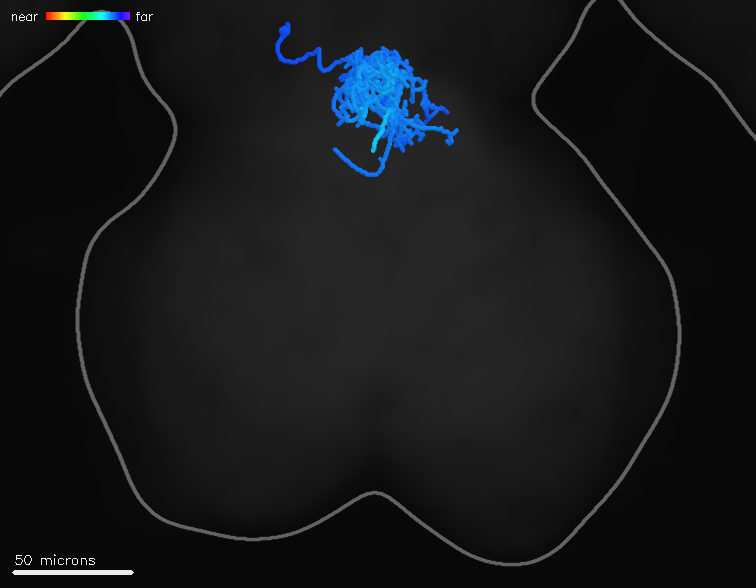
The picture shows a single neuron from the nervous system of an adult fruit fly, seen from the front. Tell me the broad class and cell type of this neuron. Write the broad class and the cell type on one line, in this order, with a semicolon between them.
nerve-cord intrinsic neuron; INXXX363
